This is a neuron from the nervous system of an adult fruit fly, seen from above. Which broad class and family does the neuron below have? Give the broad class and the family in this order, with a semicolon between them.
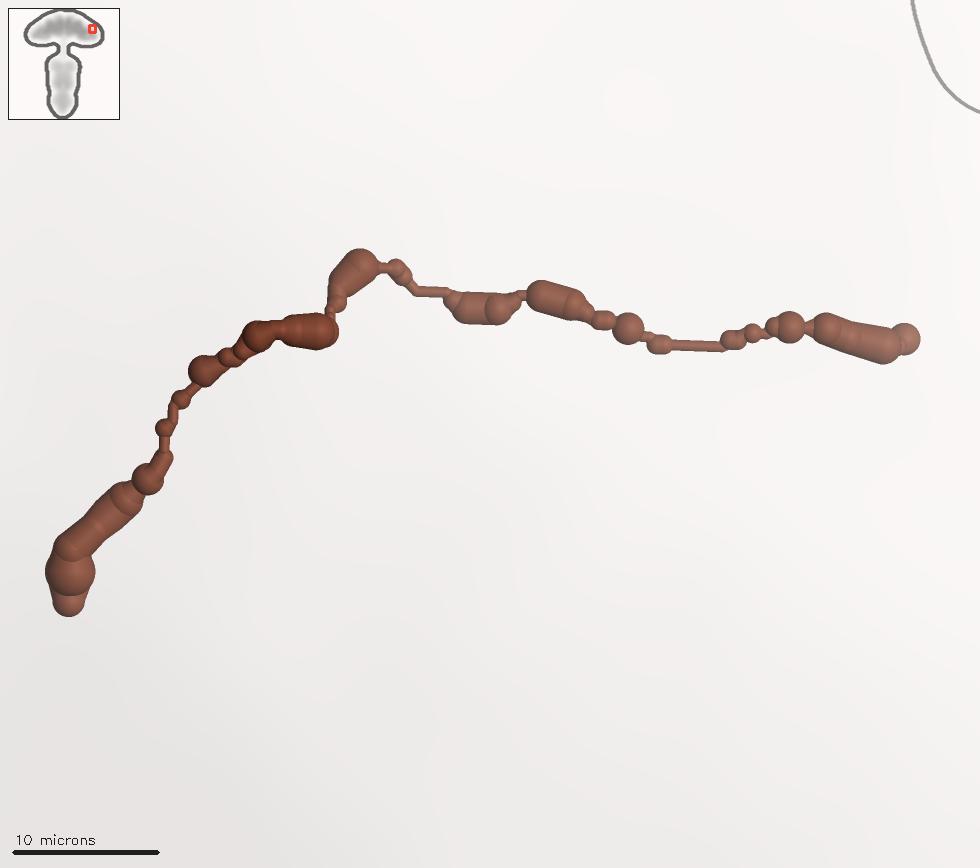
photoreceptor or other optic-lobe sensory neuron; class visual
